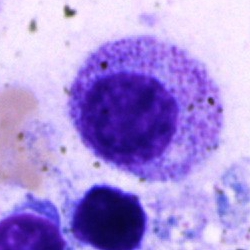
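Myelocyte in the middle of the field, its nucleus set off-centre toward the lower left, so the widest rim of cytoplasm ends up at the upper right. Many purple granules fill that cytoplasm, a few of them darker, almost black, and between them it's a pale lilac.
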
